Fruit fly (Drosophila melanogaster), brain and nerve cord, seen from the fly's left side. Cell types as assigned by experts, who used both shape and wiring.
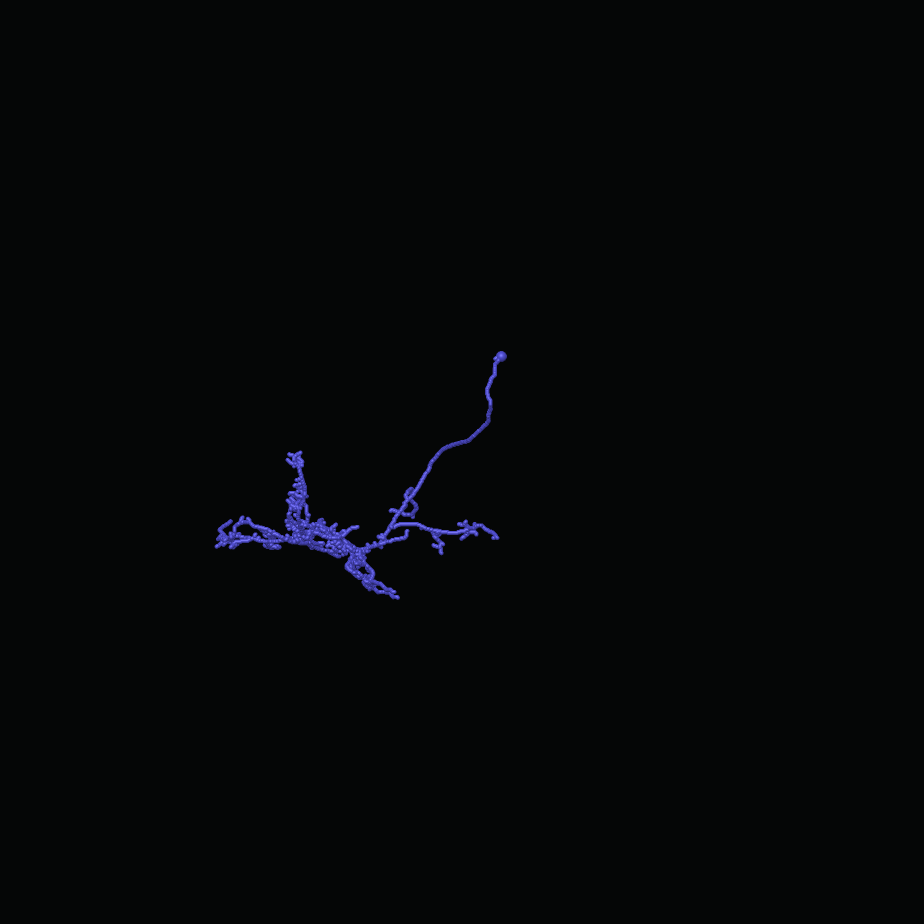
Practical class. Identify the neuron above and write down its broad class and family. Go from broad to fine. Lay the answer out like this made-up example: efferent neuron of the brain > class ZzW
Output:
nerve-cord intrinsic neuron > hemilineage 23B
